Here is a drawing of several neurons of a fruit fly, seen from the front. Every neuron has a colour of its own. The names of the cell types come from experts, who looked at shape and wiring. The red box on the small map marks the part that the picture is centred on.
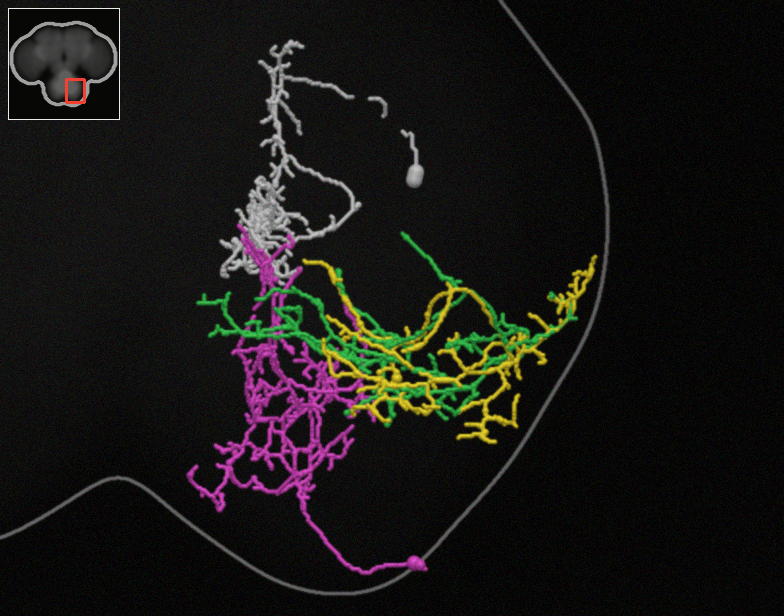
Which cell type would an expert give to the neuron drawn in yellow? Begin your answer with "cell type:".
cell type: IN20A.22A082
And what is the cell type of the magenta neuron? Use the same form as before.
cell type: IN20A.22A084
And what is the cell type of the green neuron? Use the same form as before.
cell type: IN20A.22A077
